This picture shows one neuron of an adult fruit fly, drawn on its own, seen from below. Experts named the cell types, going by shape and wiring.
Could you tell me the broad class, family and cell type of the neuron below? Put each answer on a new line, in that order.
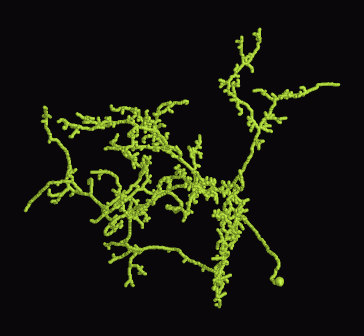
nerve-cord intrinsic neuron
hemilineage 12A
TN1a_a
